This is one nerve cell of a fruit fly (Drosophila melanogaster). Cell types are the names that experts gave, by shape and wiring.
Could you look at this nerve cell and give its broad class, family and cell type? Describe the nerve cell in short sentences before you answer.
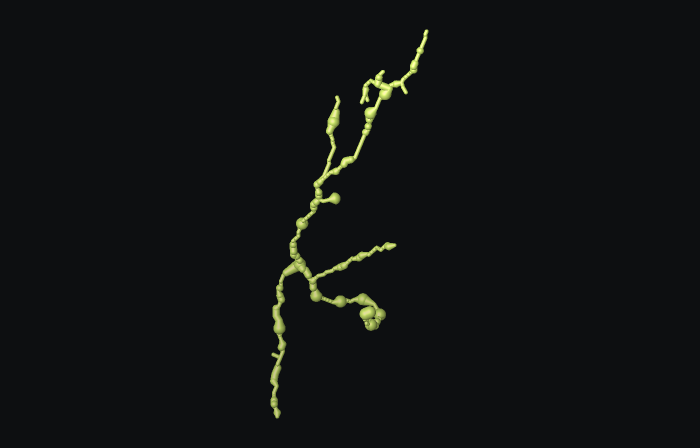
No cell body is drawn. It has a dozen or fewer branch ends. It is a sensory neuron entering the nerve cord. The name of its family is class mechanosensory tactile. The cell type is SNta27.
